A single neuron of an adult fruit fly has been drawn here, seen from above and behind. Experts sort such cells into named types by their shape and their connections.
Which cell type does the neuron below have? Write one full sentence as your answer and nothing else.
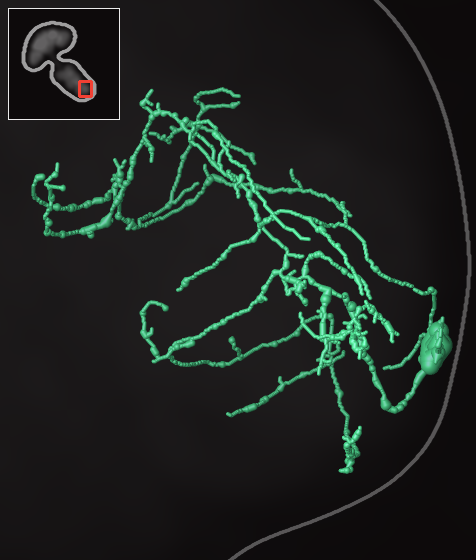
So far as cell type goes, this neuron is IN09A005.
